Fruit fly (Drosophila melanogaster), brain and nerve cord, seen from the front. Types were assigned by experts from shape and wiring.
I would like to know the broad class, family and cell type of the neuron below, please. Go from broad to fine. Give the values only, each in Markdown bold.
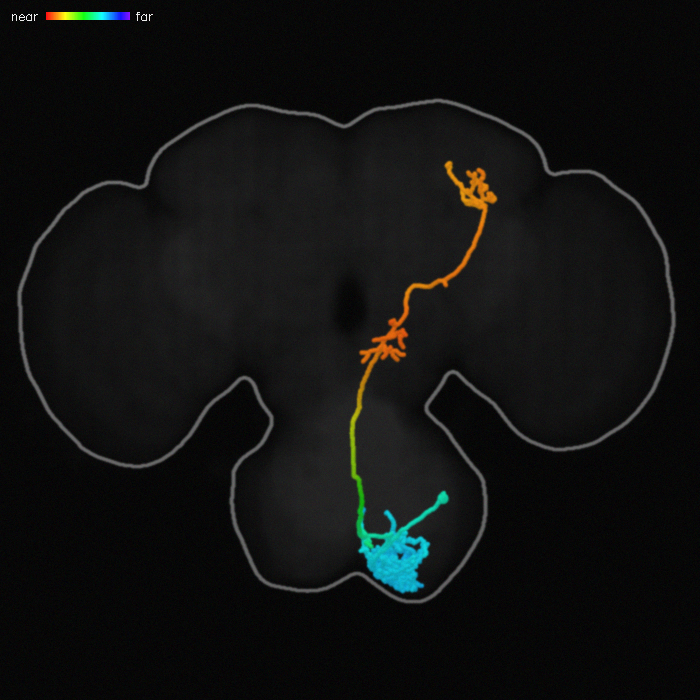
**ascending neuron**, **hemilineage 17A**, **AN17A062**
